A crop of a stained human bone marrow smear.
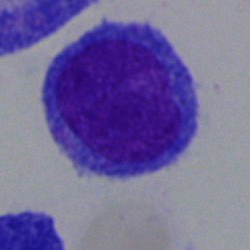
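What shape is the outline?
Round, with an edge that is slightly ragged with small fine bumps.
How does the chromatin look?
Finely granular and evenly spread.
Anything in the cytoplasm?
No granules are seen there.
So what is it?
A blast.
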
